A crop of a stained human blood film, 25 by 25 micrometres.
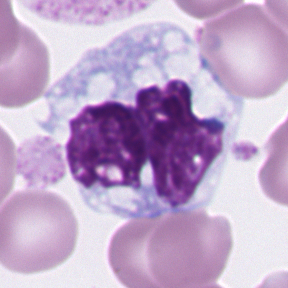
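Monocyte in the middle of the smear. Its nucleus is folded into two large lobes lying side by side. The cytoplasm is abundant and pale blue-grey, holds many small clear vacuoles, and forms its widest band above the nucleus.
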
